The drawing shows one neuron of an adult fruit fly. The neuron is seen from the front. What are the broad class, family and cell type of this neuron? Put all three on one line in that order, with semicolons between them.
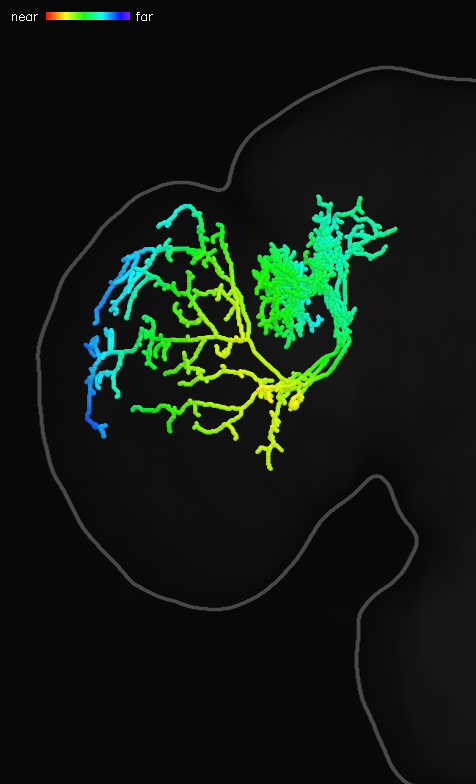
visual centrifugal neuron; MeVC; MeVC20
